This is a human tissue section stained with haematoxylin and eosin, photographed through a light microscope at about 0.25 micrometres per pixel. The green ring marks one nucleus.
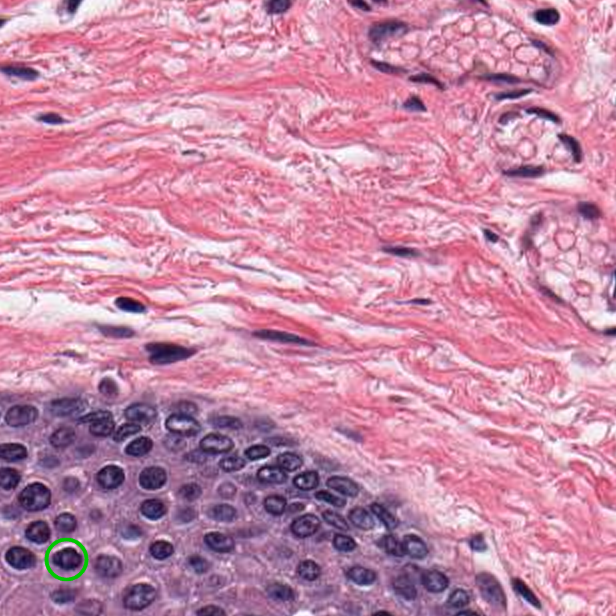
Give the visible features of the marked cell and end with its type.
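The nucleus is oval, darkly stained, and sits roughly in the centre of the cell. A thin clear halo separates the nucleus from the cytoplasm along part of its edge. The cytoplasm is pale pinkish-purple and is bounded by faint, angular borders shared with the neighbouring cells. The marked cell is a squamous epithelial cell.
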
